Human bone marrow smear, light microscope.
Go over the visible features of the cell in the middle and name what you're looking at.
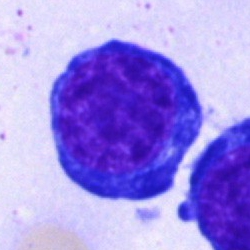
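The cell has a roughly round outline with a slightly bumpy edge. Its chromatin is coarse and clumped, with darker purple masses separated by paler streaks. The cytoplasm is deep blue and forms a rim around the nucleus, broader along the lower edge of the cell. The cell is a proerythroblast.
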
